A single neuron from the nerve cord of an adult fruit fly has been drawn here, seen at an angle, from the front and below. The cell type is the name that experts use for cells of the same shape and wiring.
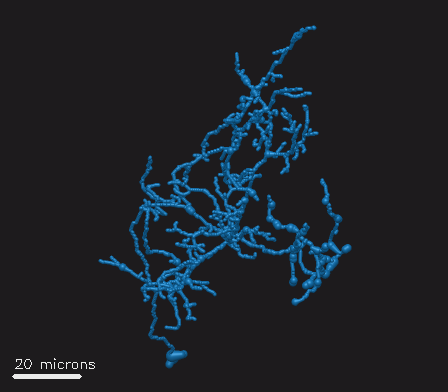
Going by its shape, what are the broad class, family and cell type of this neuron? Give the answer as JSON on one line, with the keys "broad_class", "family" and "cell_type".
{"broad_class": "nerve-cord intrinsic neuron", "family": "hemilineage 20A.22A", "cell_type": "IN20A.22A017"}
